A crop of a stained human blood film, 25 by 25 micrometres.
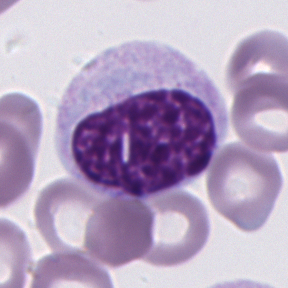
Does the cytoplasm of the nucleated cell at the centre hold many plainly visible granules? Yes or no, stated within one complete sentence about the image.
Yes, this cell's cytoplasm carries many visible granules.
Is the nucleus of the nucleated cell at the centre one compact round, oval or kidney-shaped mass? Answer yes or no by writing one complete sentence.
Yes, there is one compact nucleus, round, oval or kidney-shaped, in this cell.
